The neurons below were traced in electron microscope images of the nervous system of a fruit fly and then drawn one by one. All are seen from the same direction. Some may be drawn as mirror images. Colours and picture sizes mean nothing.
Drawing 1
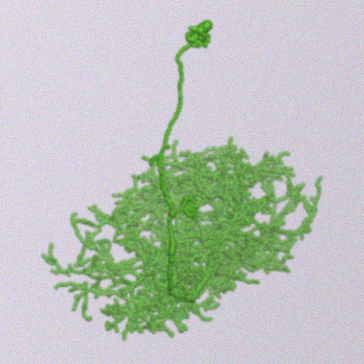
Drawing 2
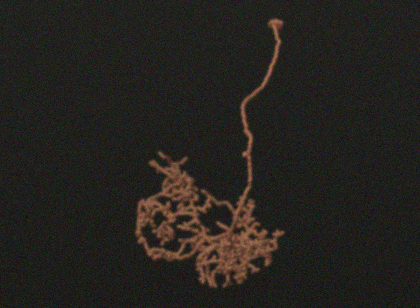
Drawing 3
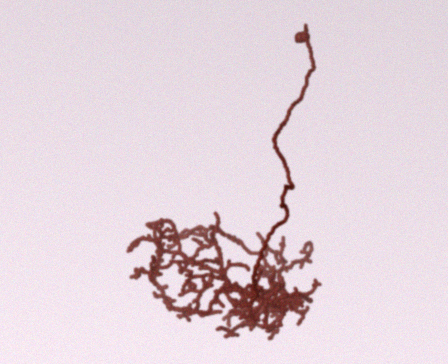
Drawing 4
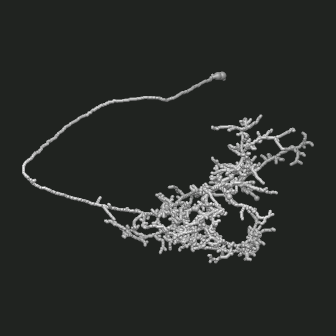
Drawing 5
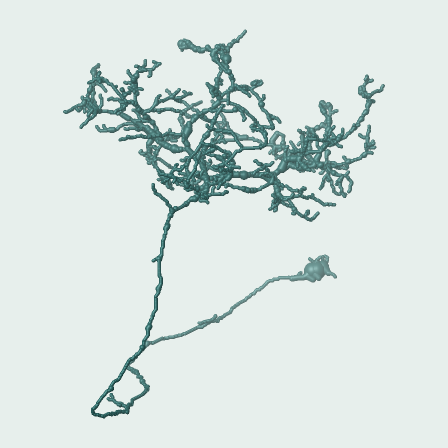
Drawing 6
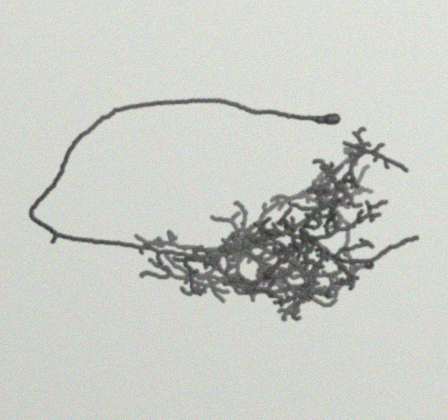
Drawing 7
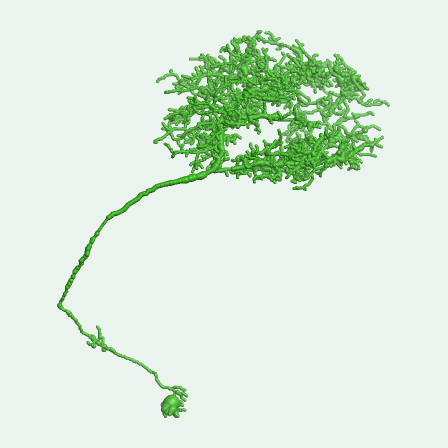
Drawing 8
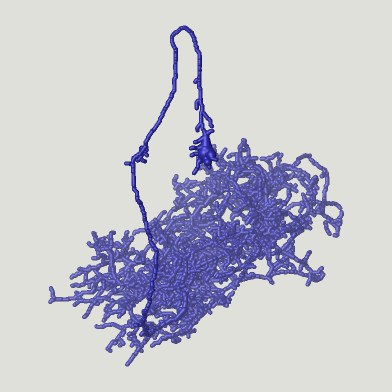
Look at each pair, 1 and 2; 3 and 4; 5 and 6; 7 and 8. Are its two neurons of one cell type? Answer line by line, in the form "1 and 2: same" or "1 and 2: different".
1 and 2: different
3 and 4: same
5 and 6: same
7 and 8: same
